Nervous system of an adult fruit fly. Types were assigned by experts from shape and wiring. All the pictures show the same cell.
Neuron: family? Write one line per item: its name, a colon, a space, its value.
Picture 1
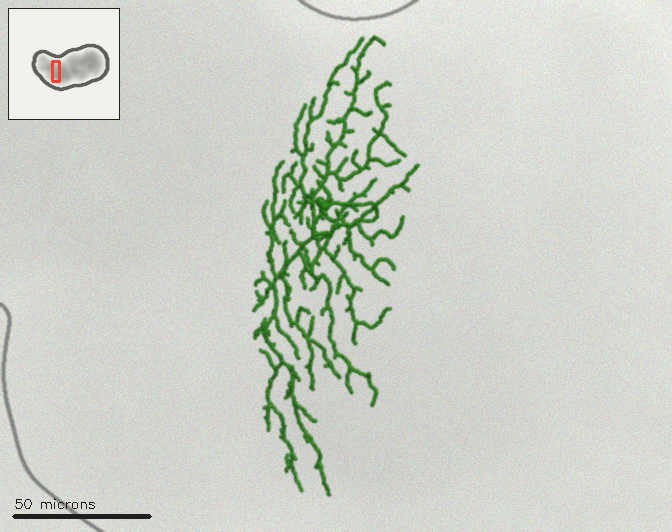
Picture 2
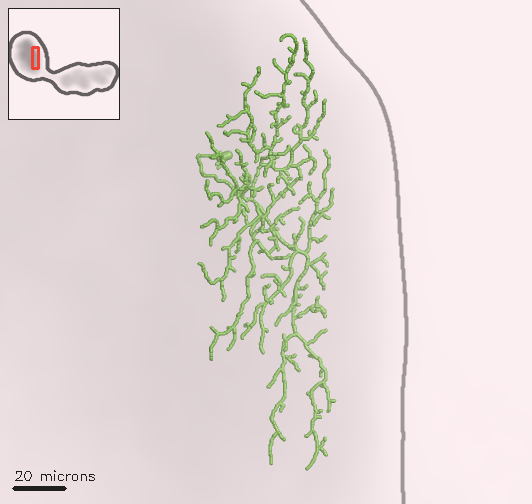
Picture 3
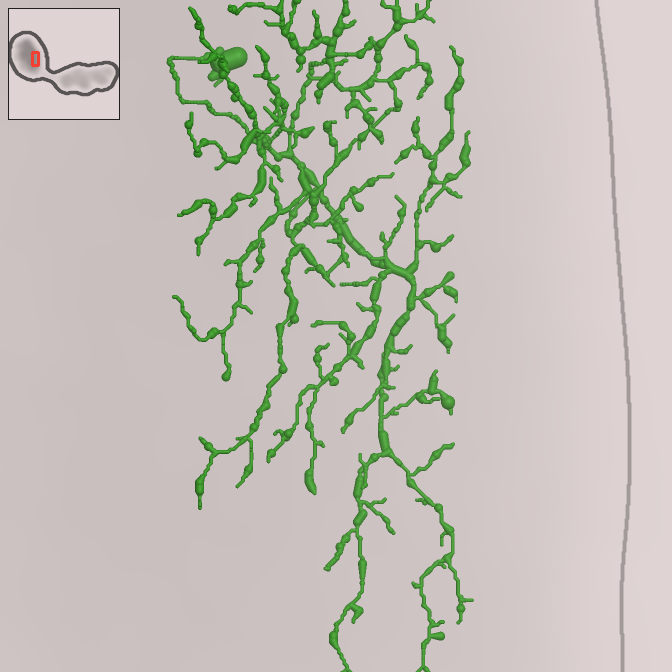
family: Dm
